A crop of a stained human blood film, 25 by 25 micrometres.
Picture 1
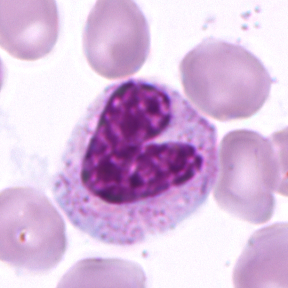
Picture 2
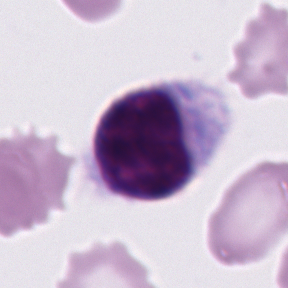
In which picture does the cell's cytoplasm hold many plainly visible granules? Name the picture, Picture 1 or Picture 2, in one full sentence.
The cell of picture 1 has a cytoplasm rich in visible granules.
